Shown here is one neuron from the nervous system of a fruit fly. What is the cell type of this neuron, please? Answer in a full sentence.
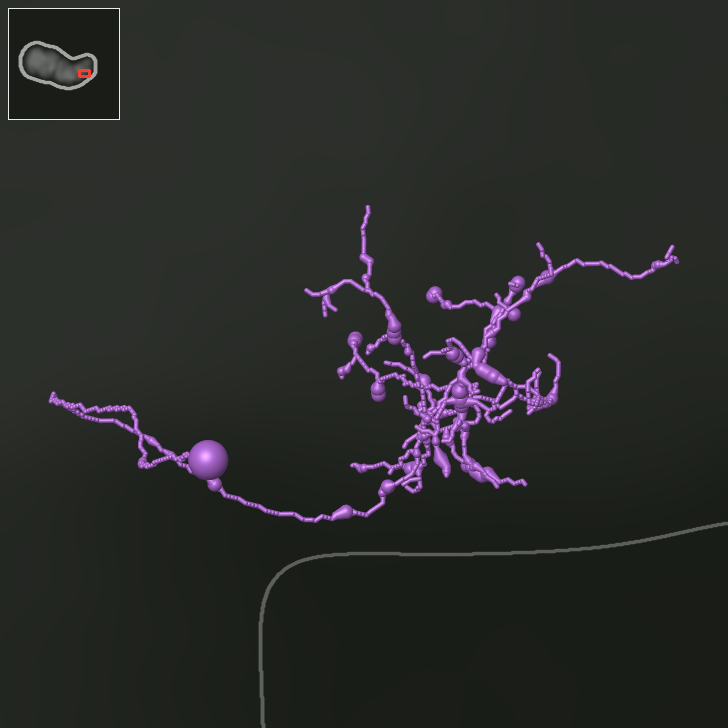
The cell type is IN14A111.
